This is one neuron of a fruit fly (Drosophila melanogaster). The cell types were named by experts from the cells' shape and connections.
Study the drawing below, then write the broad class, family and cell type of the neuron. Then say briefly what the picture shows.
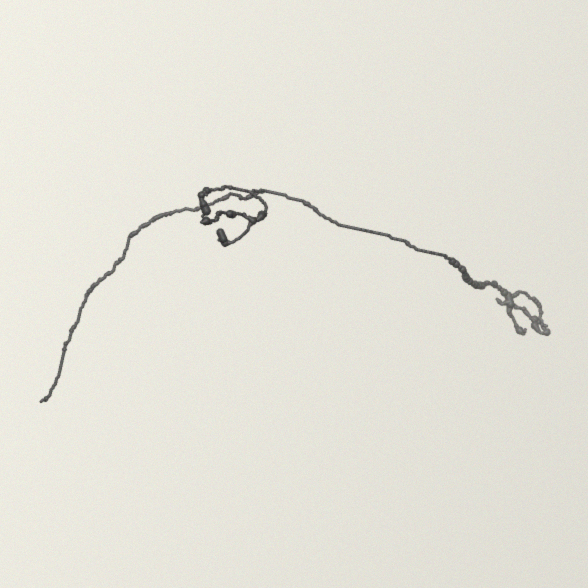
It is a sensory neuron entering the brain. The name of its family is class olfactory. Its cell type is ORN_DL5. No cell body is drawn. It has a dozen or fewer branch ends.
